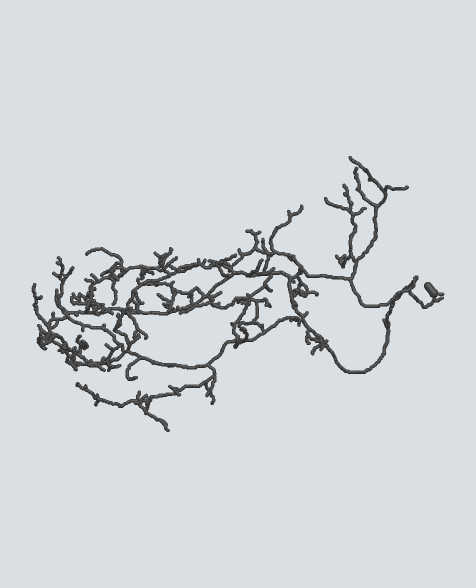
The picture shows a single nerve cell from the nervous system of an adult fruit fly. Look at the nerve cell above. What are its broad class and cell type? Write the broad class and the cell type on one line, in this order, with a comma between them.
central-brain intrinsic neuron, PVLP148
